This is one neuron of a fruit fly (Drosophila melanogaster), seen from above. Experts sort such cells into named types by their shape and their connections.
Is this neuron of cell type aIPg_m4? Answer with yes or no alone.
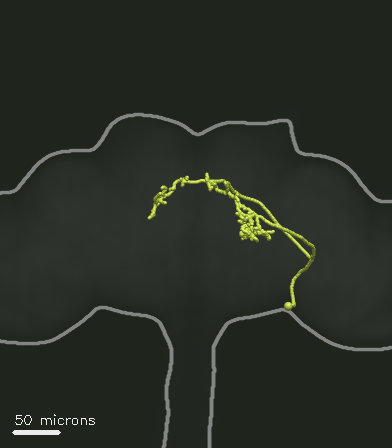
no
